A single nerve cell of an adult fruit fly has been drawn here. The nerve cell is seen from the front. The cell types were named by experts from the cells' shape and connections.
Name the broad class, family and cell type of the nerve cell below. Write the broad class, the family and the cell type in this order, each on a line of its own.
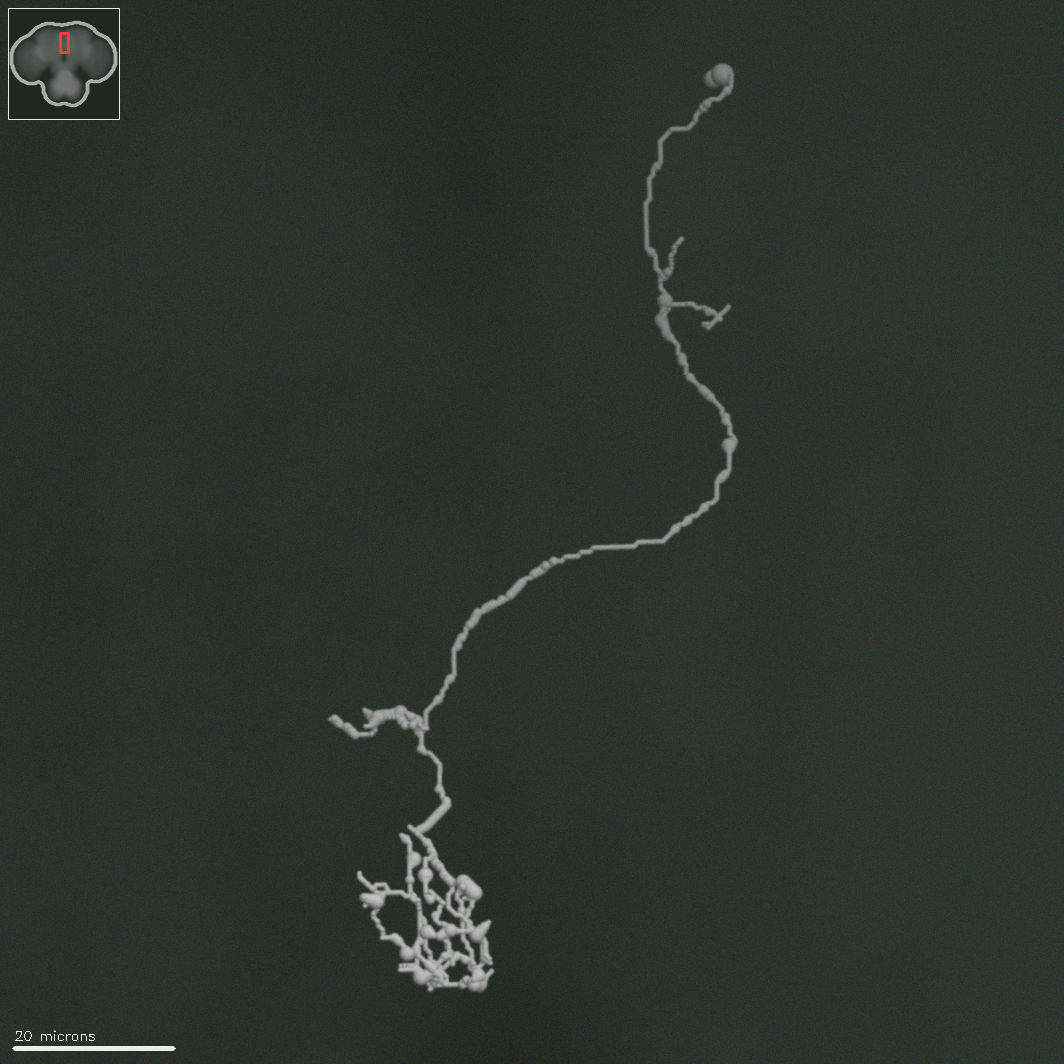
central-brain intrinsic neuron
class CX
PFNm_a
